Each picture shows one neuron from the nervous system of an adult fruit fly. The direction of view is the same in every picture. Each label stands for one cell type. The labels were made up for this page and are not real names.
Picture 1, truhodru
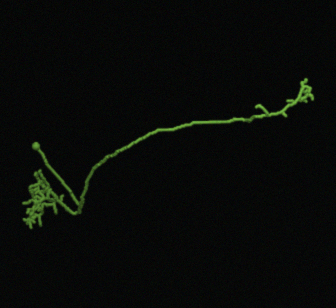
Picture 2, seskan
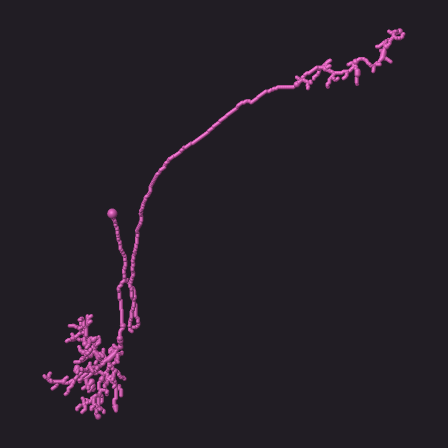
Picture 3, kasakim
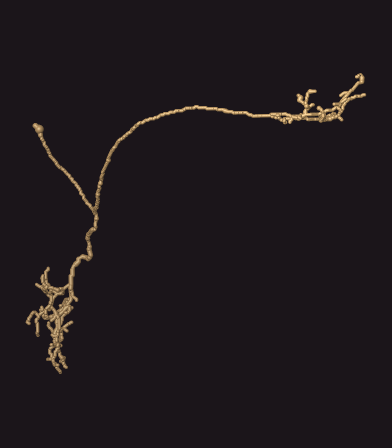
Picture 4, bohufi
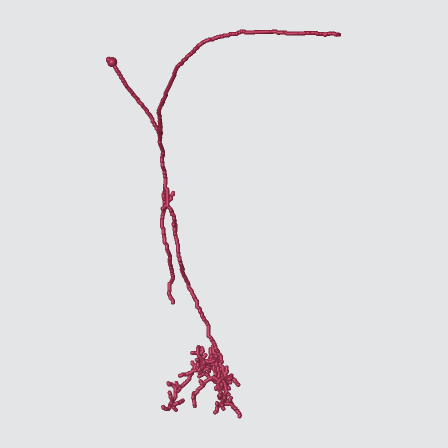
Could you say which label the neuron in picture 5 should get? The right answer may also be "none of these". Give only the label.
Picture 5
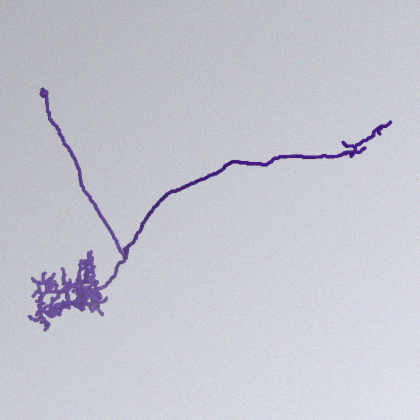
bohufi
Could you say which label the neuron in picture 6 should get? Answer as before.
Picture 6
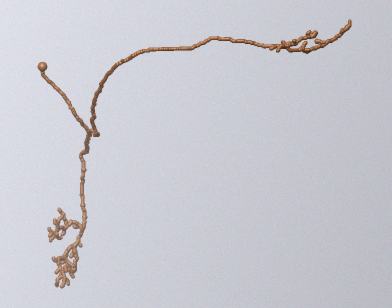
truhodru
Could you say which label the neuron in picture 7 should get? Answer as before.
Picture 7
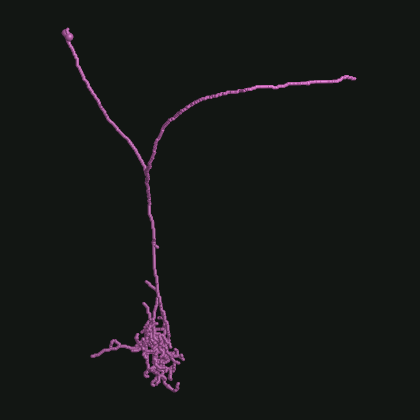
bohufi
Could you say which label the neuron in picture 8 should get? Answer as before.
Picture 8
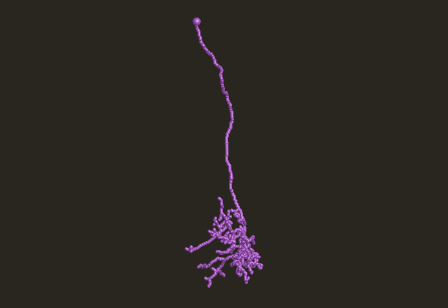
bohufi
